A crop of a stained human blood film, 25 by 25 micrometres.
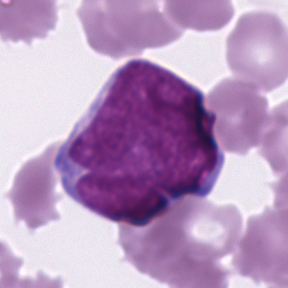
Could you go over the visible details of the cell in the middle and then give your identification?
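Several fairly straight edges meet at corners, giving the cell an angular outline. On the lower-left side a cleft cuts into the nucleus. The chromatin is finely granular and spread evenly throughout. No granules can be seen in the cytoplasm. The cell is a myeloblast.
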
